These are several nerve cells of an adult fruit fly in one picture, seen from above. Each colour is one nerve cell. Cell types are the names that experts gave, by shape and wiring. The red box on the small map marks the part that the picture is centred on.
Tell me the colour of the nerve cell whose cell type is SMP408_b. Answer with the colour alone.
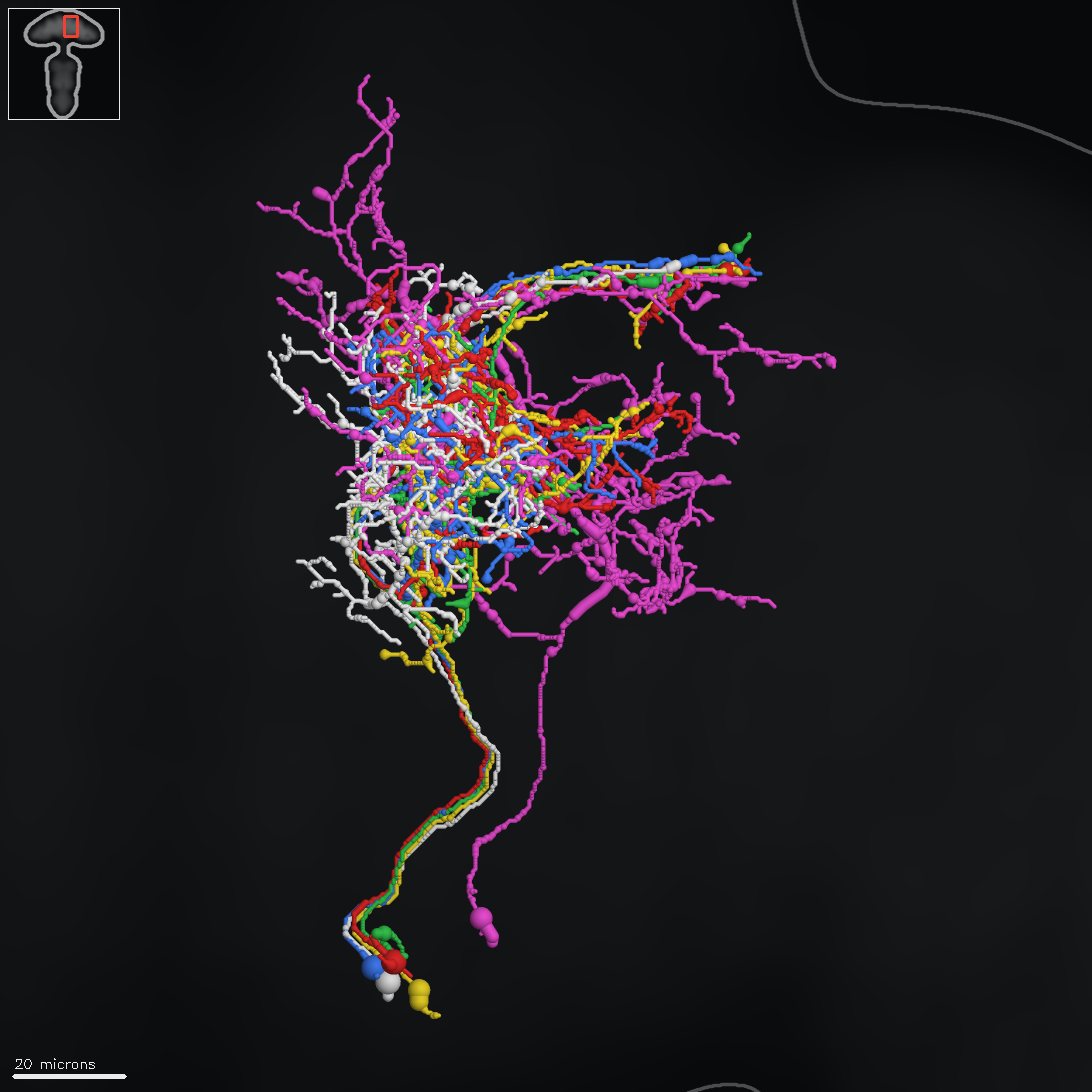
yellow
